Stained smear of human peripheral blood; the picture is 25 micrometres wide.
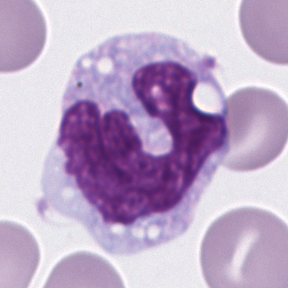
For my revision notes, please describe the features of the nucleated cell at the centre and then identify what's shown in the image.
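This one's about 20 by 17 micrometres, and the nucleus takes up about 50% of its area. The cytoplasm is plentiful and pale greyish-blue, with only very fine, faint granularity and no coarse coloured granules. You'll spot several small clear round vacuoles in it, mostly near the top and bottom edges. A larger clear one on the right side presses into the edge of the nucleus. It's a monocyte.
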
